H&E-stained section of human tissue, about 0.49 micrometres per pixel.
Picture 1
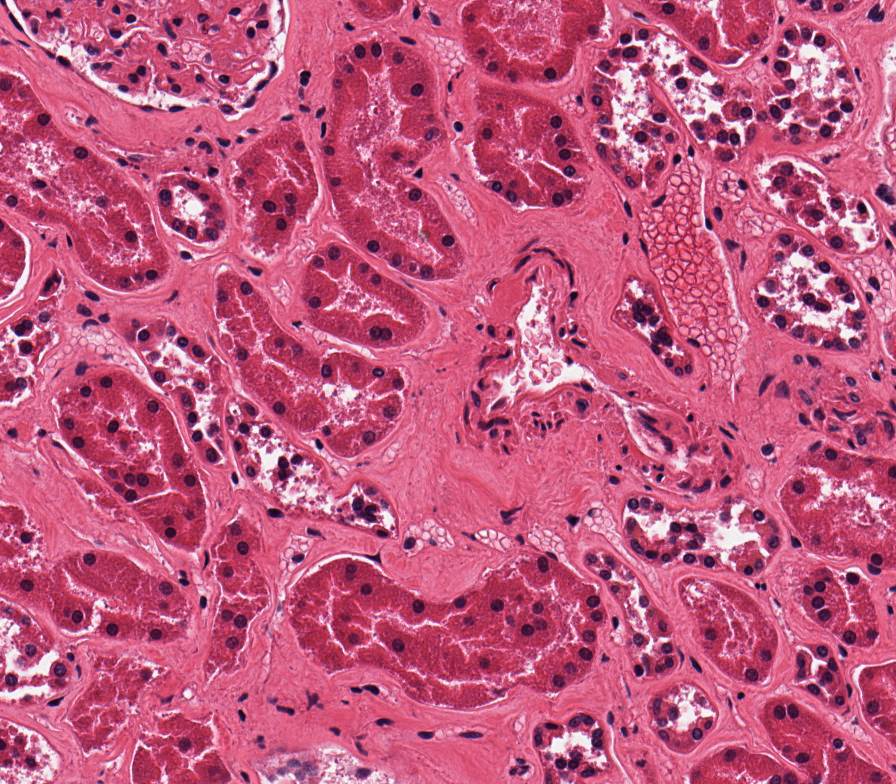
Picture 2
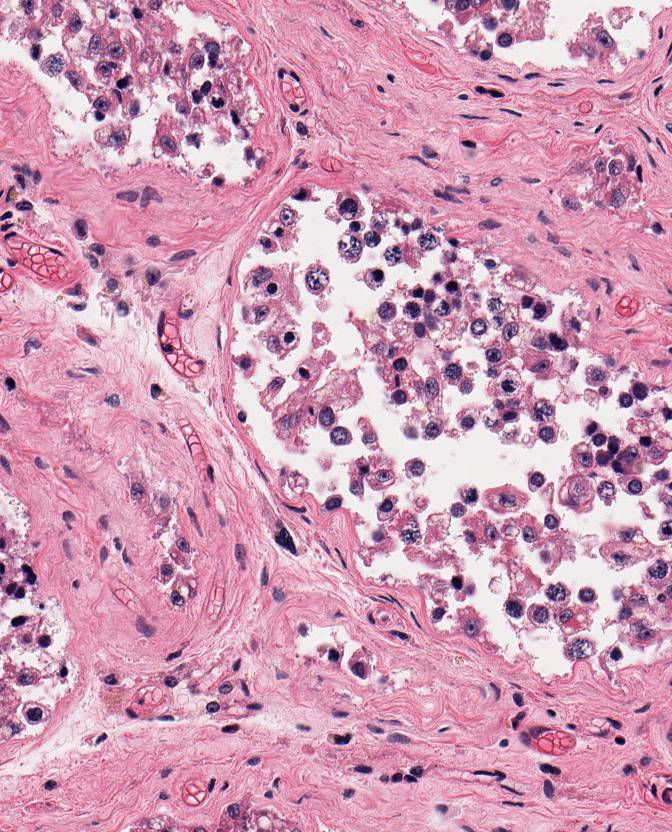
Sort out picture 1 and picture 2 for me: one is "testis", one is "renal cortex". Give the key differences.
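Picture 1 shows renal cortex and picture 2 shows testis. In picture 1, closely packed tubules in round, oval and elongated profiles fill the field between bands of pink stroma. Single-layered cuboidal to low columnar cells line them, with abundant, deeply eosinophilic, granular cytoplasm and small, round, dark, fairly uniform nuclei. In picture 2, bands of dense pink fibrous tissue divide the field into rounded compartments. Inside, cells lie loosely scattered with clear spaces rather than in cohesive sheets; small cells with very dark round nuclei mix among larger ones.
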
